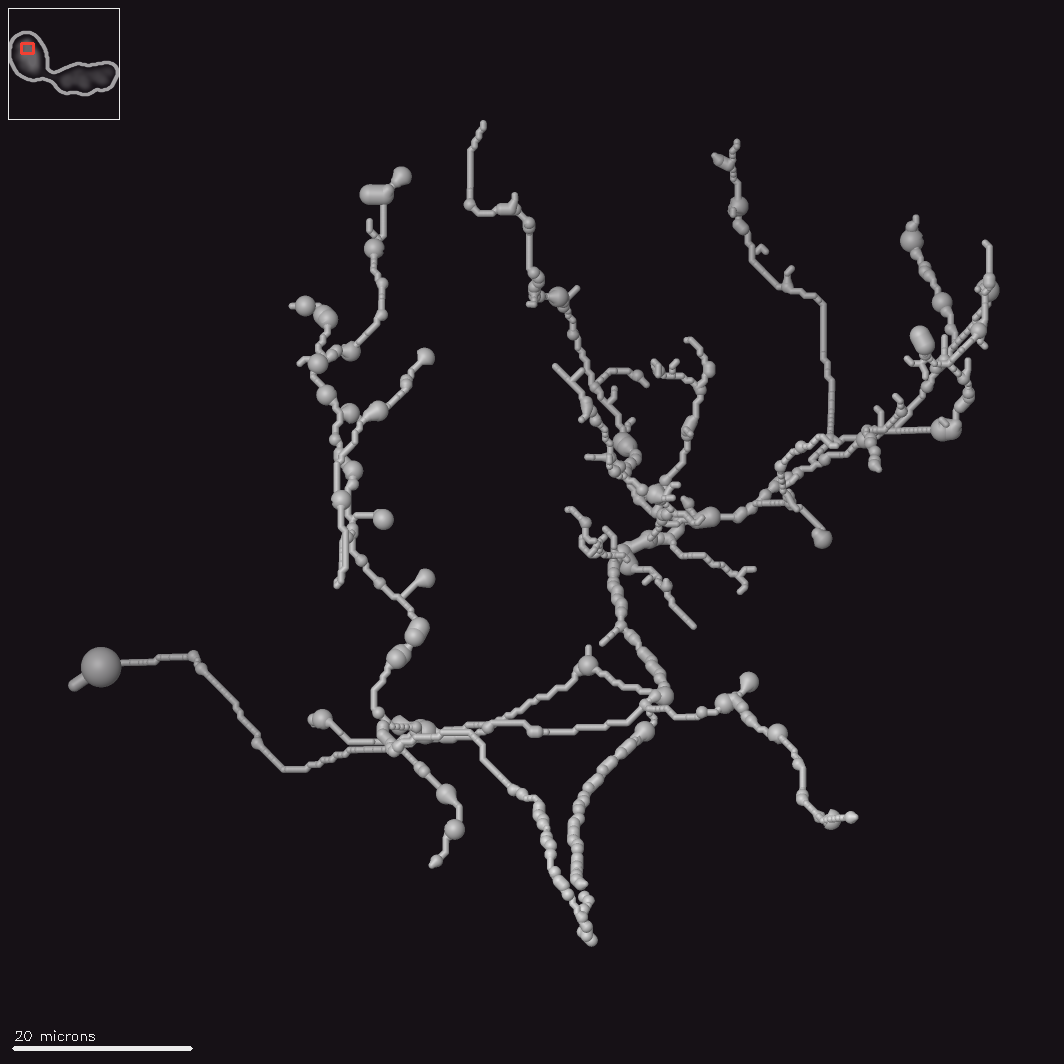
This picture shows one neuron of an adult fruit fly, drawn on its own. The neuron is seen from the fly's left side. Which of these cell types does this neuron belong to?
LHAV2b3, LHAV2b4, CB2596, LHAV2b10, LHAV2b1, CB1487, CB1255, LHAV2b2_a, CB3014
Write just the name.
LHAV2b10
